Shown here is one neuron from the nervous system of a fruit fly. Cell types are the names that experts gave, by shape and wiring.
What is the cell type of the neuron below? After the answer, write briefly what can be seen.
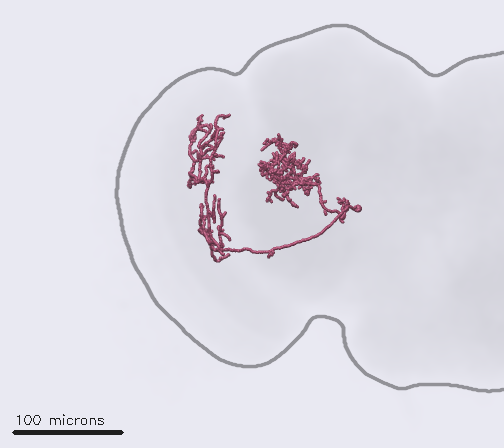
It is of cell type MeLo14. Its broad class is optic-lobe intrinsic neuron. From left to right in the picture it spans about 160 microns. As drawn here it is about as wide as it is tall.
